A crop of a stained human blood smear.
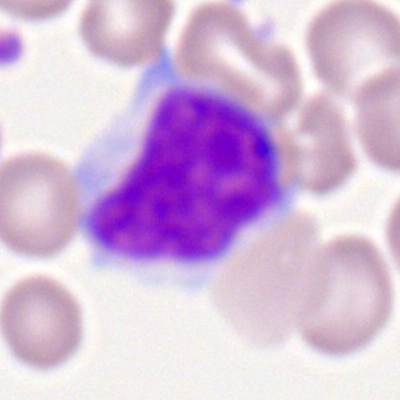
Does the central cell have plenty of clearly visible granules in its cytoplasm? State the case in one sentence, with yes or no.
No, no granules can be seen in the cytoplasm of this cell.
